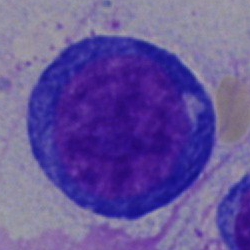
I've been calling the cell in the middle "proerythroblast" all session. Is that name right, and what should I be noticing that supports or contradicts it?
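Feature by feature: the outline is round and smooth, and the surface carries no projections. The chromatin is finely granular, not coarsely clumped.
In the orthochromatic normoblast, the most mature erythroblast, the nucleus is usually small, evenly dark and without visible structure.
Finely granular chromatin does not match that, so this feature goes against erythroblast in its most mature form. The cytoplasm is deep blue and forms a narrow rim around the whole nucleus.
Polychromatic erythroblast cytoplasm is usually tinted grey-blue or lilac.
Deep blue cytoplasm therefore sets this cell apart from a polychromatic erythroblast. A small pale area lies in the cytoplasm to the right of the nucleus. The offered name, proerythroblast, fits.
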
